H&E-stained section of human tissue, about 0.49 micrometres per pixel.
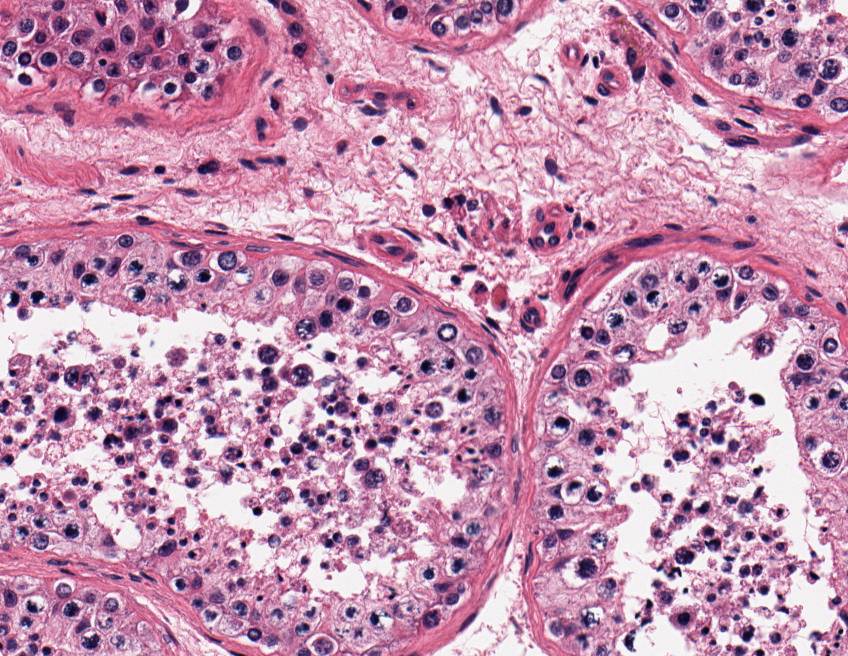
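Testis. Cross-sectioned rounded tubules separated by interstitial stroma; the two largest fill the lower half. Each lined by stratified epithelium several cells thick, bounded by a thin pink wall with flattened, elongated dark nuclei. Near centre, interstitial clusters of cells with abundant pink cytoplasm and round nuclei.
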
